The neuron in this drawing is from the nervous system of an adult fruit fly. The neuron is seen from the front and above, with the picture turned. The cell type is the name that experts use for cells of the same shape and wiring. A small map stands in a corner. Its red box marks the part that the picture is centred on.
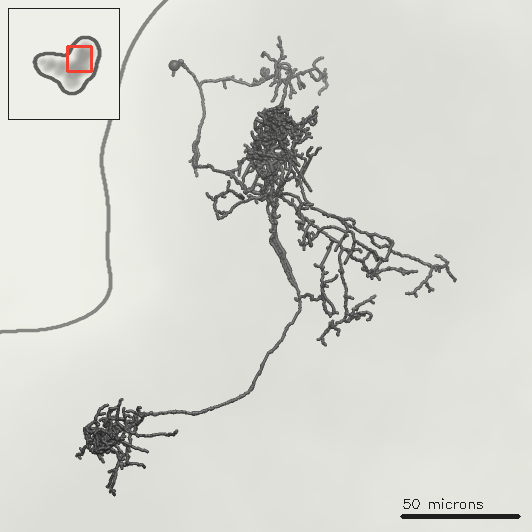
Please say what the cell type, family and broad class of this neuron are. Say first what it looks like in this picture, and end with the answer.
By the scale bar it is about 200 microns tall in this view. The picture shows dozens of branch ends. It is of cell type PPL104. The name of its family is class DAN. It is a central-brain intrinsic neuron.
